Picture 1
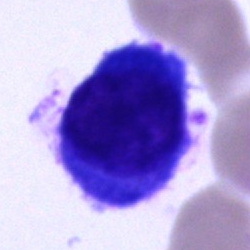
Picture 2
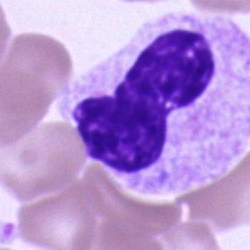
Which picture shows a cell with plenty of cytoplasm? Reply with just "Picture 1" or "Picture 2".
Picture 2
